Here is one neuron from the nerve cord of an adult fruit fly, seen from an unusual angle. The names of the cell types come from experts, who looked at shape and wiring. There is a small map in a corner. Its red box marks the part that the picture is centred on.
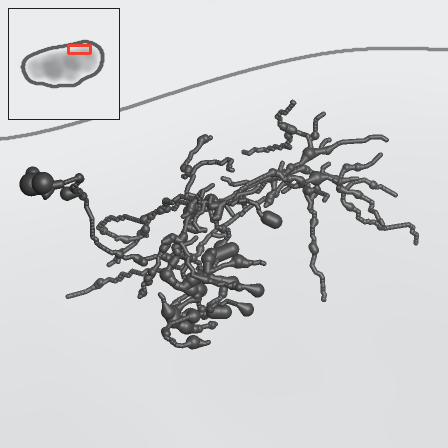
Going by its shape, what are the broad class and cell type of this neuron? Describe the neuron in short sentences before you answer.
Dozens of branch ends can be seen. As drawn here it is wider than it is tall. This is a nerve-cord intrinsic neuron. Its cell type is INXXX444.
